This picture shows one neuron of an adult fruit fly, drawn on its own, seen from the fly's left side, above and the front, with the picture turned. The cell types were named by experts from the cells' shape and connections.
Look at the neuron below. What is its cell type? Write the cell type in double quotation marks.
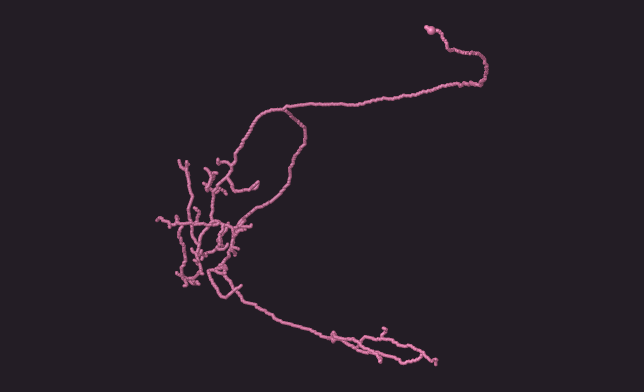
"CB1407"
